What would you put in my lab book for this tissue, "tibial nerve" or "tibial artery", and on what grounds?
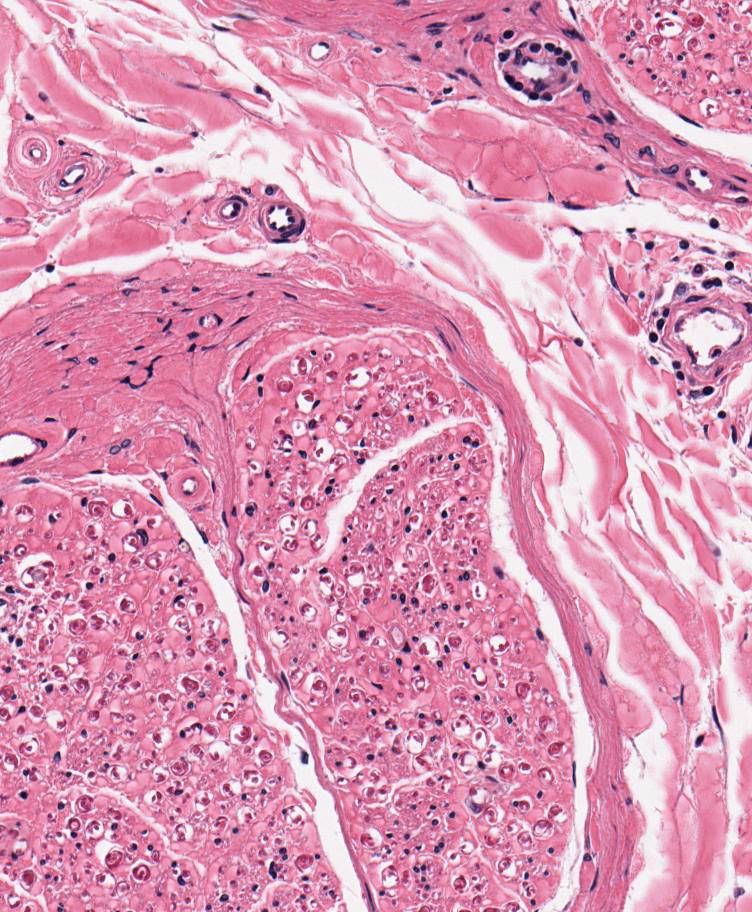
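It's tibial nerve. Two large oval fascicles lie side by side in the lower left and centre, split by a narrow white cleft and filled with small round profiles.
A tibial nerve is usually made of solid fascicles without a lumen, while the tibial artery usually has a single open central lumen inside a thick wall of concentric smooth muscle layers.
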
